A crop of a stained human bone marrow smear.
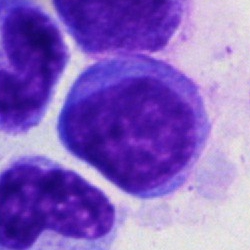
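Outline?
Smooth, roughly round.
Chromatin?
Finely granular, not coarsely clumped.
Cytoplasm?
Thin blue rim around the nucleus.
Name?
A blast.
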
